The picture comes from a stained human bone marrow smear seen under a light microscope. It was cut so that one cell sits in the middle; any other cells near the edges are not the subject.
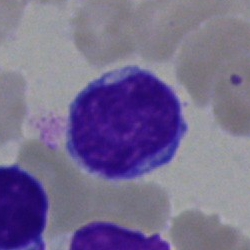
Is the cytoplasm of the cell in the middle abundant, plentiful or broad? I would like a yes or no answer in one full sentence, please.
No, the cytoplasm amounts to no more than a narrow rim.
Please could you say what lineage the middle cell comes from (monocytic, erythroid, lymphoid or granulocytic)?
lymphoid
